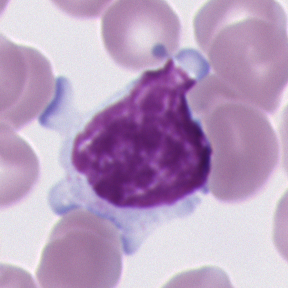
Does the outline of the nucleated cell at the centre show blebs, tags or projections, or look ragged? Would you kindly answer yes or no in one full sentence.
Yes, the cell's outline is ragged or frayed, or carries projections, blebs or tags.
